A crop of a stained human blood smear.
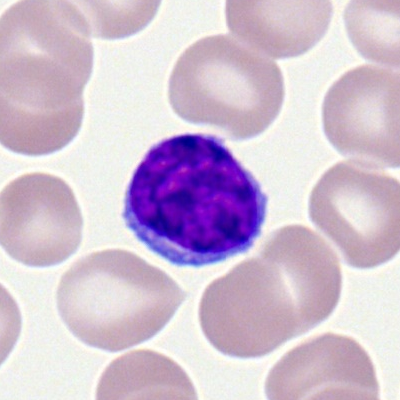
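Lymphocyte, the cell in the middle of this stained blood smear. Its outline is roughly round with a smooth edge. The nucleus takes up nearly the whole cell, so very little cytoplasm remains, showing as a thin pale blue crescent along the lower edge. The chromatin is dense, coarsely clumped and stained dark purple.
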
